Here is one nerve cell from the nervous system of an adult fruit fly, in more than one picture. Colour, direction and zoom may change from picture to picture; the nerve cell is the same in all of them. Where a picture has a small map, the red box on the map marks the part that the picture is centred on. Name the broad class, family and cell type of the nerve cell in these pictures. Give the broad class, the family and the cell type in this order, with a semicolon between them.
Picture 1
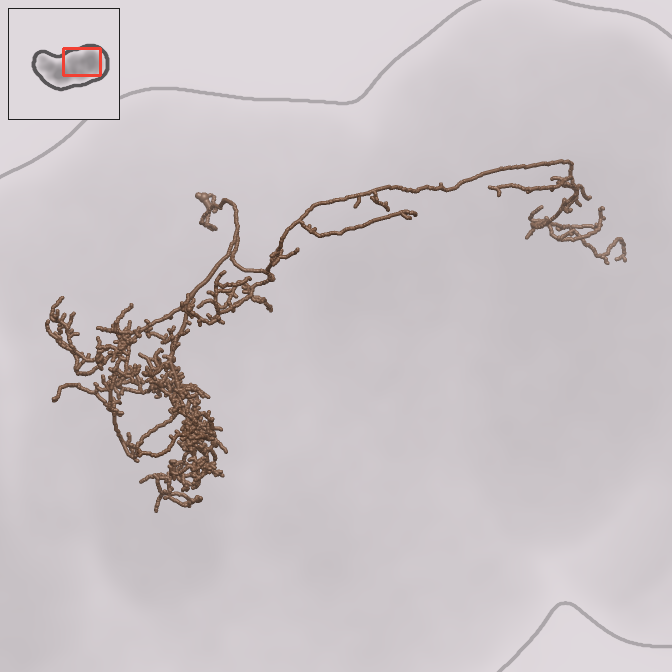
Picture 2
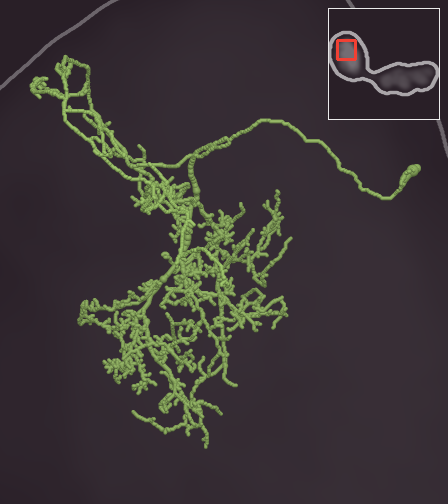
central-brain intrinsic neuron; hemilineage DM4_dorsal; pC1_11b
